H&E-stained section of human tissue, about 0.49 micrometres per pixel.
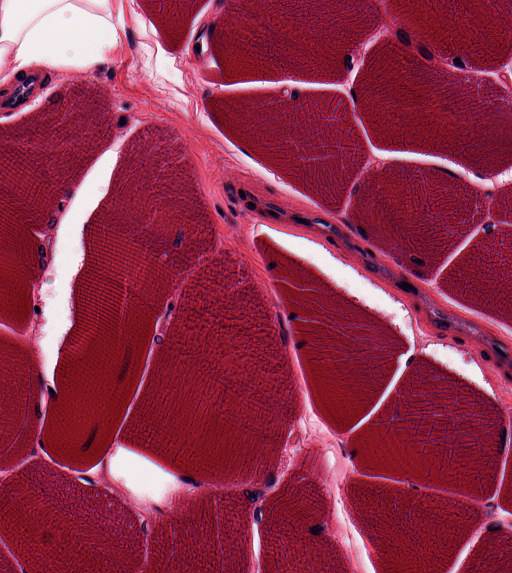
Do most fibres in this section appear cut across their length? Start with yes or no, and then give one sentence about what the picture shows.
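Yes. The field is filled with closely packed, polygonal muscle fibres cut mostly in cross or oblique section.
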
